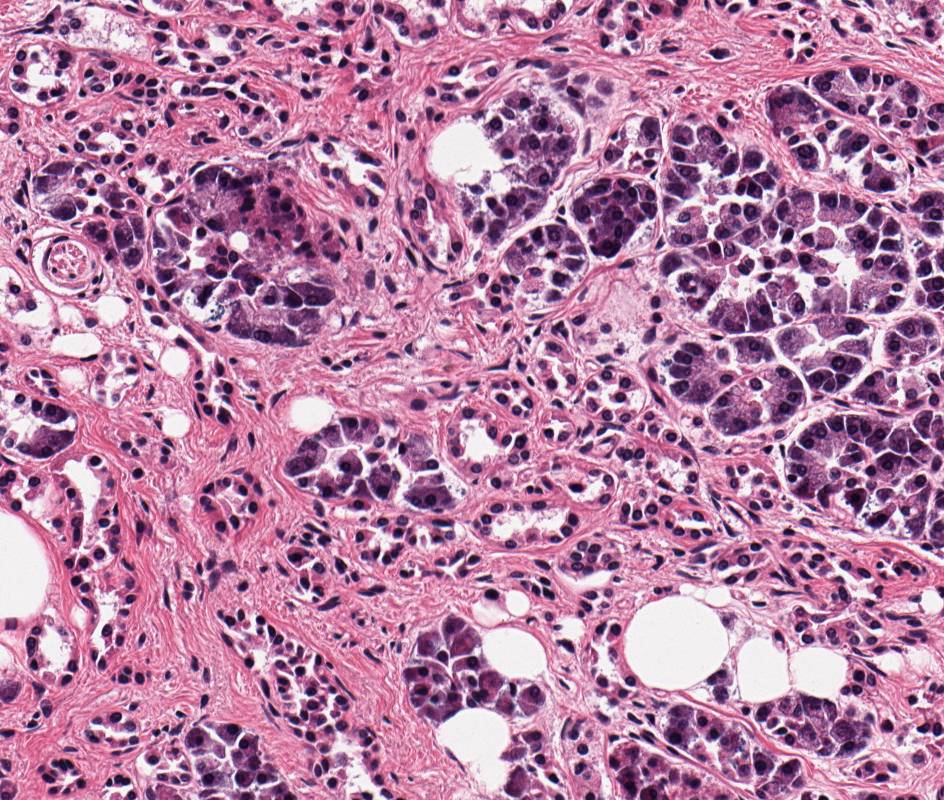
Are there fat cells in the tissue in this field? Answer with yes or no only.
Yes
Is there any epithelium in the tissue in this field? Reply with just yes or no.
Yes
